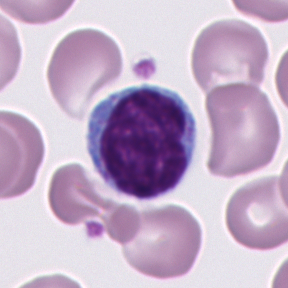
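Typical lymphocyte, the central cell in a stained smear of human peripheral blood. Its outline is roughly round, and the nucleus fills most of the cell. The cytoplasmic rim is widest on the left side, and no granules are visible in it.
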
